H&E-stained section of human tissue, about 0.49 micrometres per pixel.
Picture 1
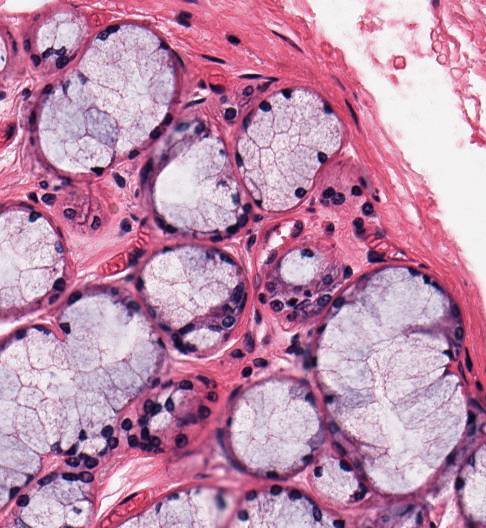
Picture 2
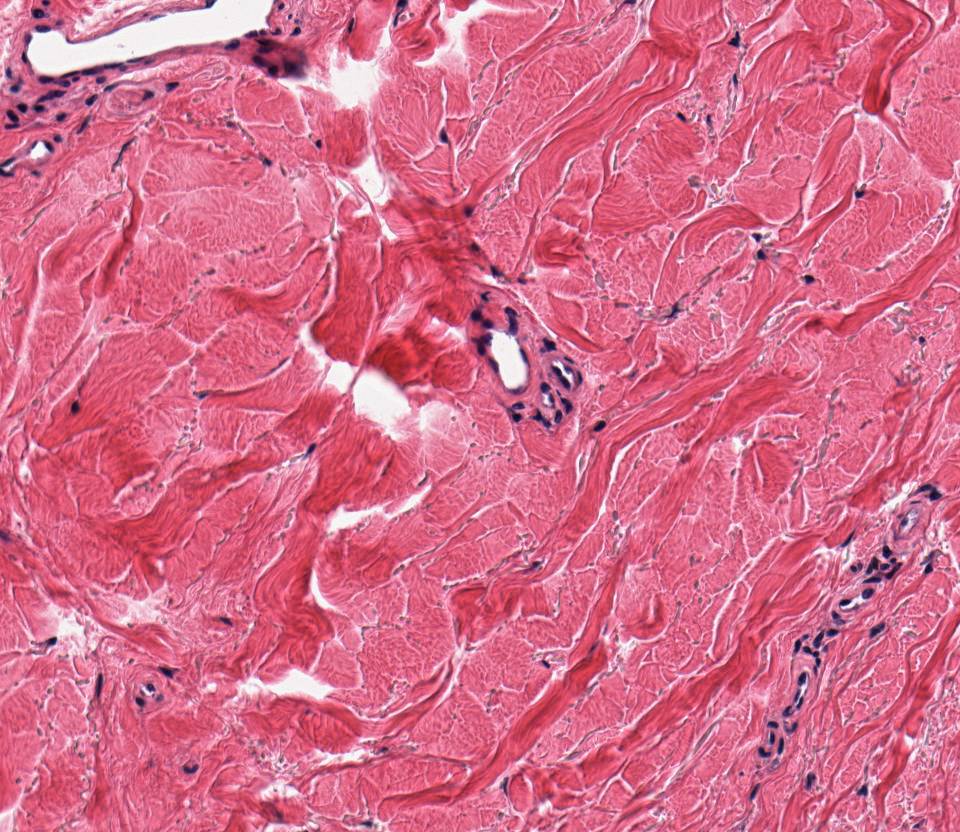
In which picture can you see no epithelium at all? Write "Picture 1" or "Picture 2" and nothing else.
Picture 2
